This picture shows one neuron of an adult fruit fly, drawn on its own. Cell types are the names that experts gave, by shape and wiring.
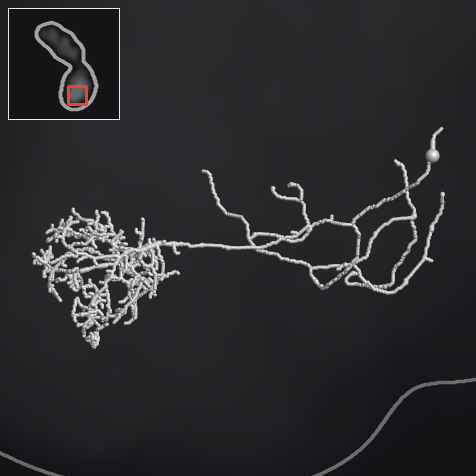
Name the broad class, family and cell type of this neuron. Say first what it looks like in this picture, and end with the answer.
The picture shows dozens of branch ends. In this view it is wider than it is tall. Its broad class is central-brain intrinsic neuron. The family is hemilineage VLPl&p2_lateral. The cell type is LHAV1a1.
